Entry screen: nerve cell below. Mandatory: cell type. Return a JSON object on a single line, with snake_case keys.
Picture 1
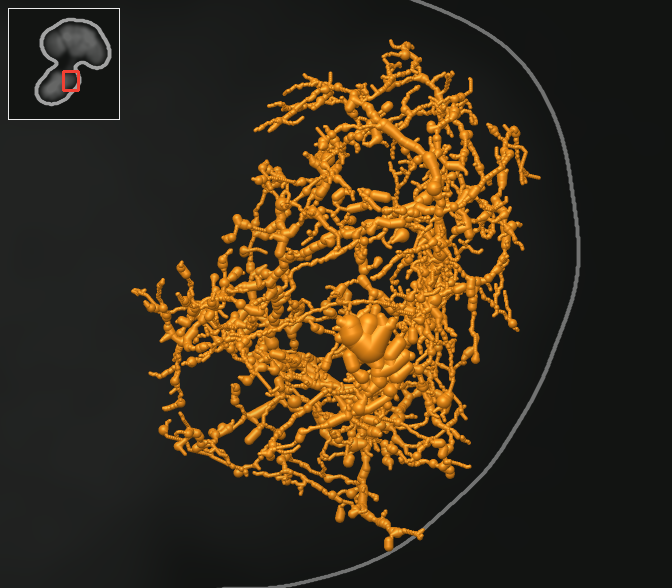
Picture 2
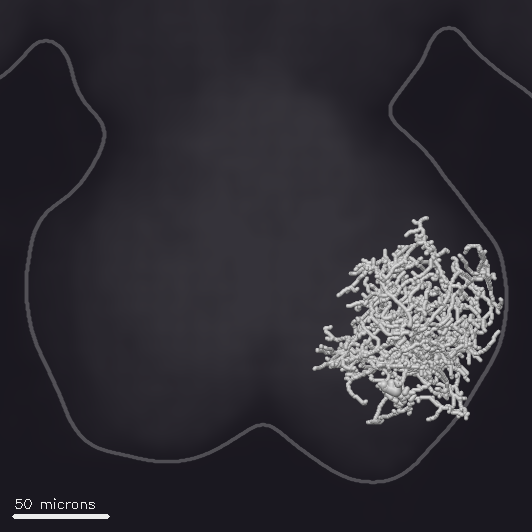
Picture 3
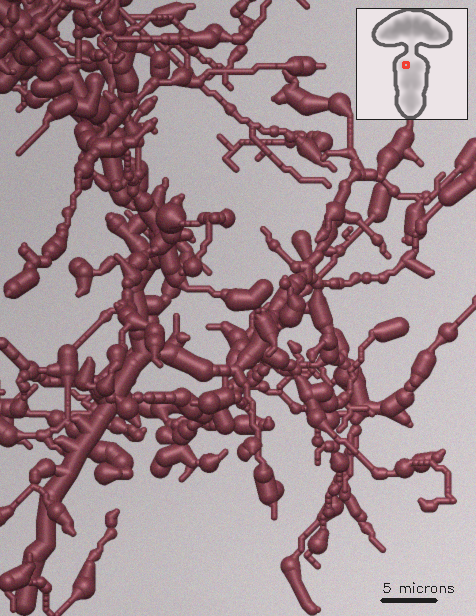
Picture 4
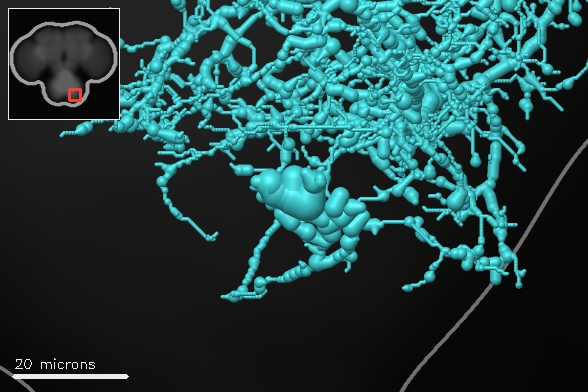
{"cell_type": "IN13A002"}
